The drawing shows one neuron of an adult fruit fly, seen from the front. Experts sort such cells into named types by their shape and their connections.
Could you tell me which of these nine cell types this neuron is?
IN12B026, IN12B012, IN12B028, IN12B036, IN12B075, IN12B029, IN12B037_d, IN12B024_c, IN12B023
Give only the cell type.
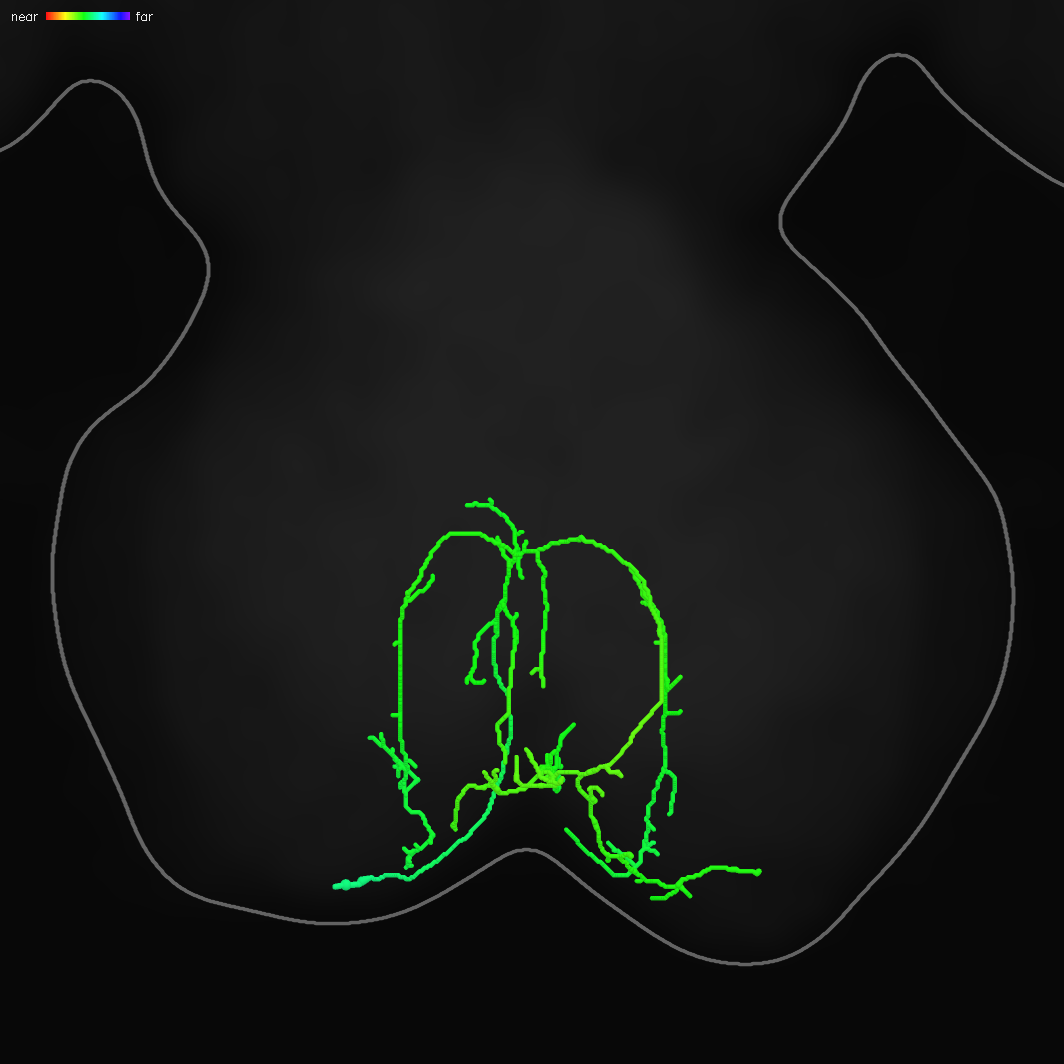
IN12B075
